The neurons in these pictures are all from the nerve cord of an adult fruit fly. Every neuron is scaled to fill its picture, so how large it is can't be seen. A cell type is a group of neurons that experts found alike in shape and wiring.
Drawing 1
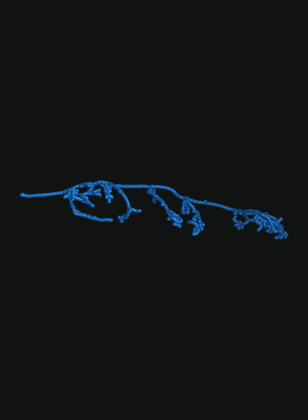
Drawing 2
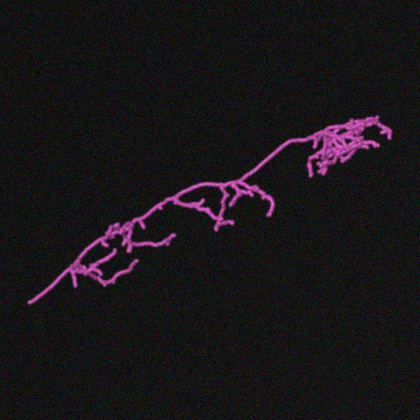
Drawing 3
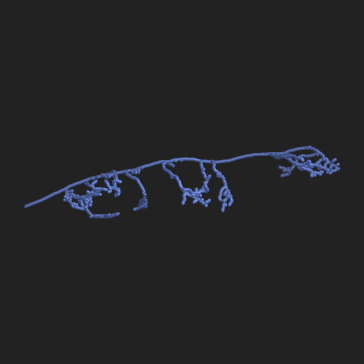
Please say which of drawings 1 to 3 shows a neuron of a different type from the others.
Drawing 2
